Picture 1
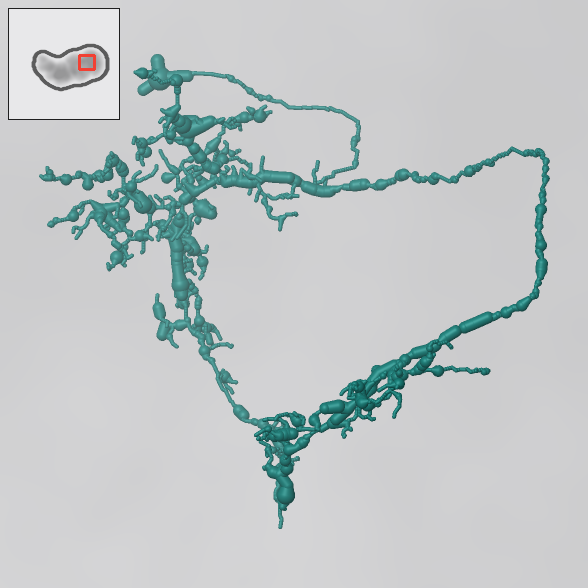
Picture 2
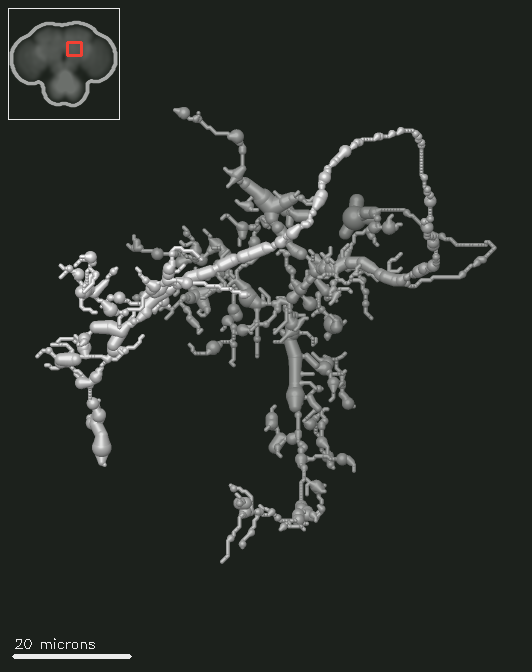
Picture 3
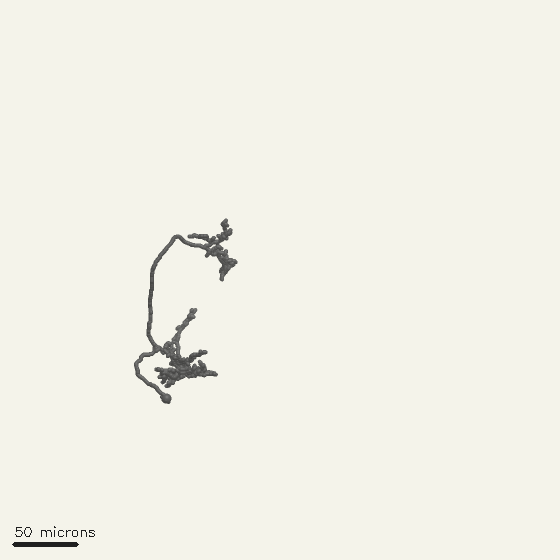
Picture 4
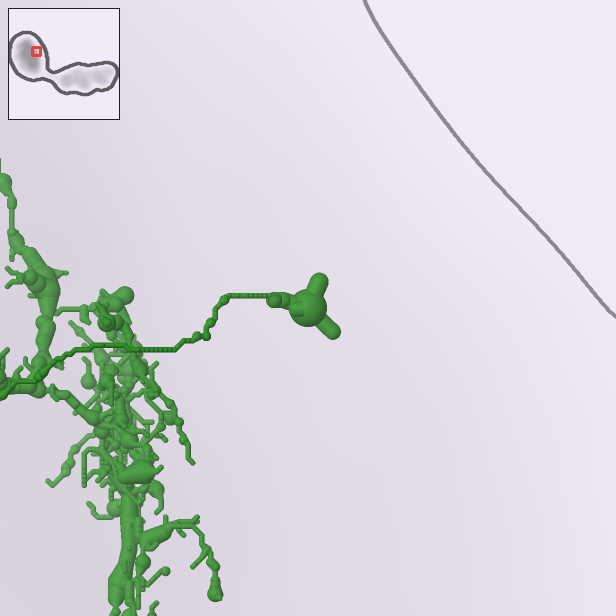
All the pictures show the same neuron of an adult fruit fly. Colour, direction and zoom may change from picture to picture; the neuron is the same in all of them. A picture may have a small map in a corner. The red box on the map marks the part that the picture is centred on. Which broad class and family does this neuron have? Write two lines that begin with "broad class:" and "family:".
broad class: central-brain intrinsic neuron
family: hemilineage VLPp&l1_posterior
